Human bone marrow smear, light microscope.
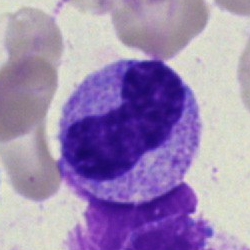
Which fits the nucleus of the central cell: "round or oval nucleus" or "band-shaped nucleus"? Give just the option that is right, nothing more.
Band-shaped nucleus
